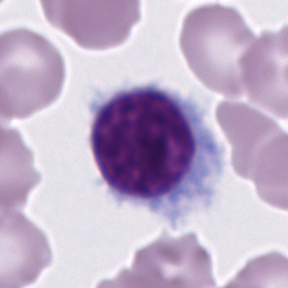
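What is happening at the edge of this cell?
It frays into many fine hair-like projections.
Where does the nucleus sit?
Off-centre, toward the upper left of the cell.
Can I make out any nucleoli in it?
No, none can be seen.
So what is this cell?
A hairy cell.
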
